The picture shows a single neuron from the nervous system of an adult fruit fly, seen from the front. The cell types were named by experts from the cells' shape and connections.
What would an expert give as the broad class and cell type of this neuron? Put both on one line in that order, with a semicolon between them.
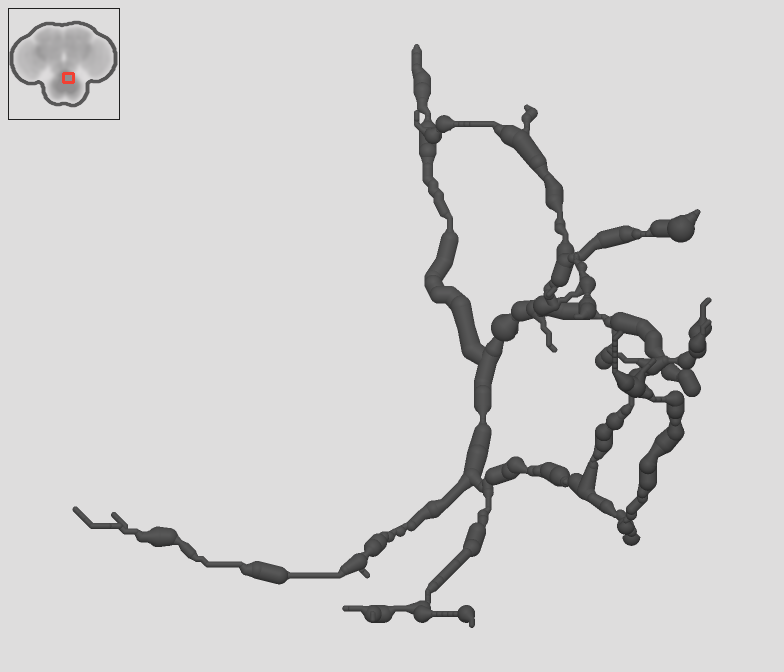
sensory neuron entering the nerve cord; SNxx17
